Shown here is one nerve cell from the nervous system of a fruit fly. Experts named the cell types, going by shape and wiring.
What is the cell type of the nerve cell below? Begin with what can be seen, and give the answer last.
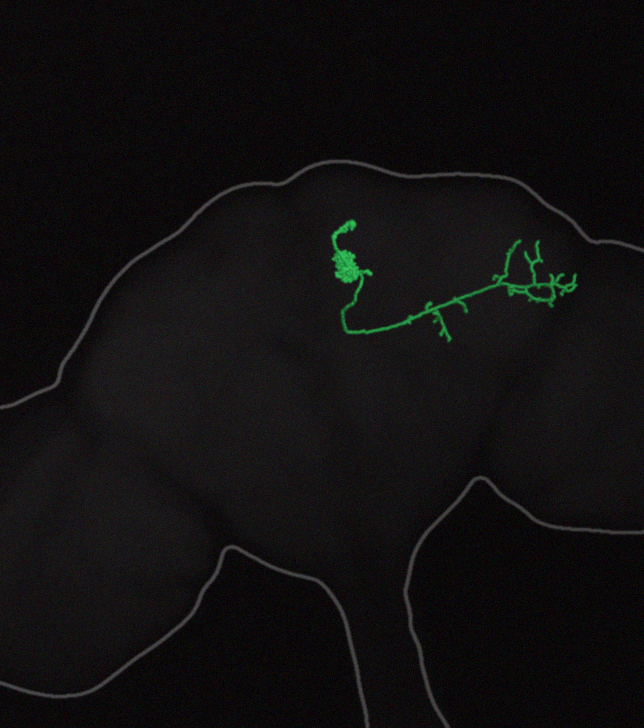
It is in the brain and does not reach the nerve cord. As drawn here it is wider than it is tall. This is a central-brain intrinsic neuron. It is of cell type DC2_adPN.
